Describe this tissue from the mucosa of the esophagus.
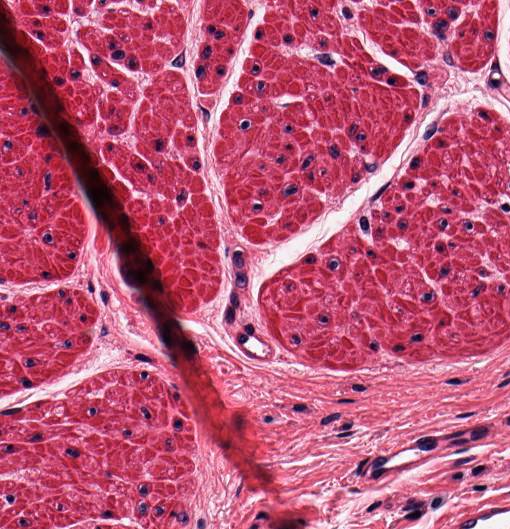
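Most of the field shows muscle in cross-section, grouped into bundles that pale connective tissue septa separate. In the lower right corner the cells are cut lengthwise, running roughly horizontally, with elongated, cigar-shaped nuclei. The cytoplasm of the muscle cells stains a deep, even pink.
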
